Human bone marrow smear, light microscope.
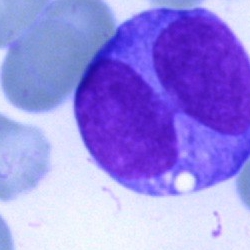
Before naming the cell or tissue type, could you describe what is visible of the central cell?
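Deep purple and finely textured, the chromatin is not coarsely clumped. The cytoplasm forms a narrow-to-moderate rim stained deep blue. Toward the lower right, a paler zone of cytoplasm lies between the two nuclear masses. Near the bottom of the cell sits a single distinct, clear, round vacuole in the cytoplasm. The cell is a blast.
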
